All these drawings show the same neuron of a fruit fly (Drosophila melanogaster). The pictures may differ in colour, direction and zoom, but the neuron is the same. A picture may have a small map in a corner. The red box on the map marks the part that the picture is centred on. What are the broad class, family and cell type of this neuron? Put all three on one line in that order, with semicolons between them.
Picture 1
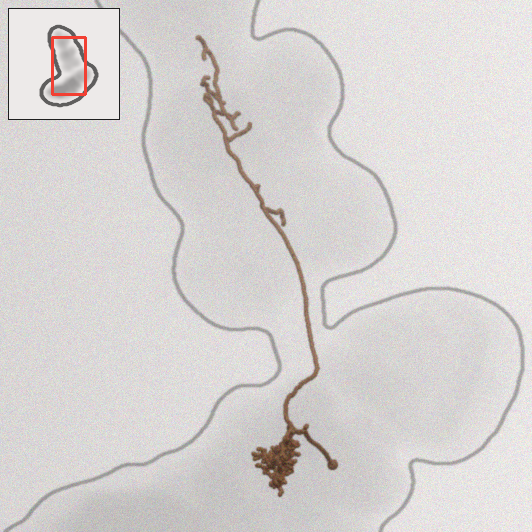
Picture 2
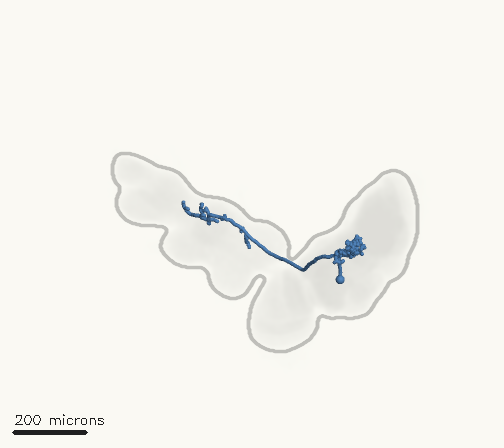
descending neuron; hemilineage LB12; DNg01_b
